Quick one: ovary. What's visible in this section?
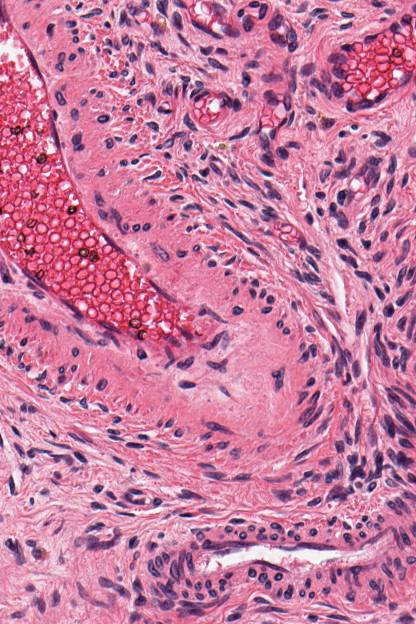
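A large vessel in the upper left is filled with tightly packed red blood cells, and a smaller vessel, also packed with red blood cells, sits in the upper right corner. Around the vessels, spindle cells run in swirling, interlacing bundles throughout the field. Their nuclei are oval to elongated and stained dark purple.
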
